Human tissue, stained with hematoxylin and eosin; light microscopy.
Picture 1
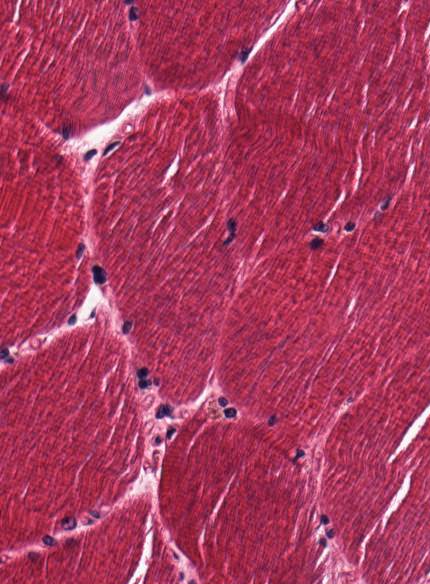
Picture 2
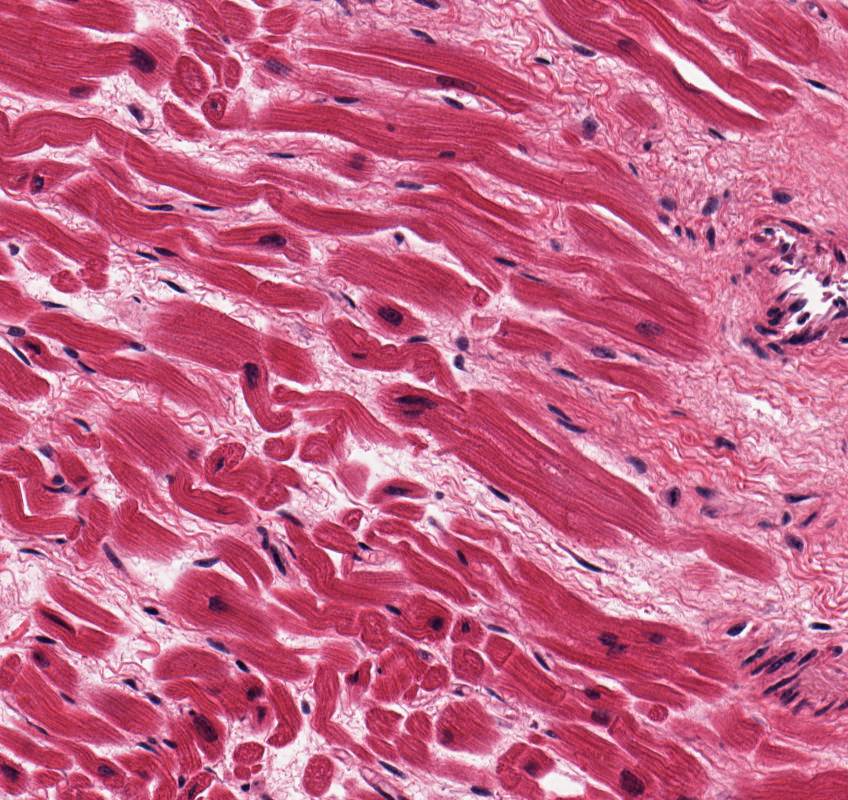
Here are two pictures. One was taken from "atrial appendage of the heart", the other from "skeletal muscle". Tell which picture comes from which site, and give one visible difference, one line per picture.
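Picture 1 is from the skeletal muscle. The fibre nuclei are small, dark and oval and sit at the edges of the fibres.
Picture 2 is from the atrial appendage of the heart. The muscle cells have single oval nuclei lying centrally within the fibre.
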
